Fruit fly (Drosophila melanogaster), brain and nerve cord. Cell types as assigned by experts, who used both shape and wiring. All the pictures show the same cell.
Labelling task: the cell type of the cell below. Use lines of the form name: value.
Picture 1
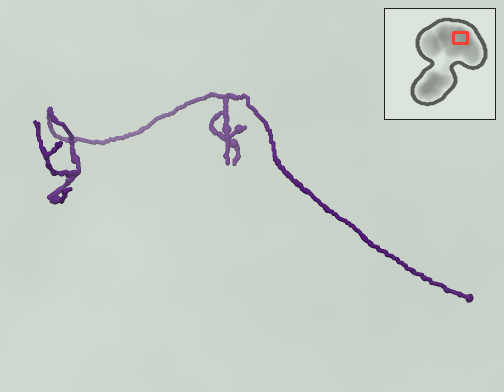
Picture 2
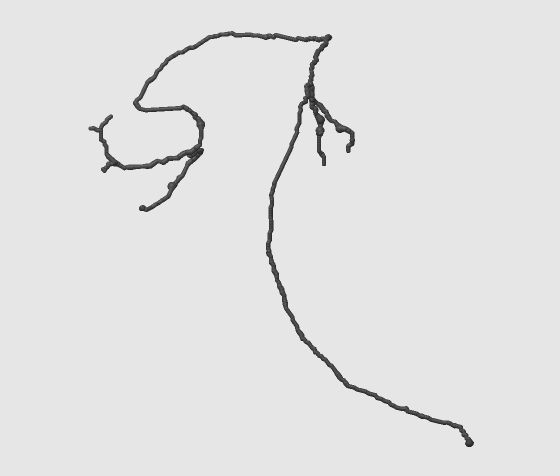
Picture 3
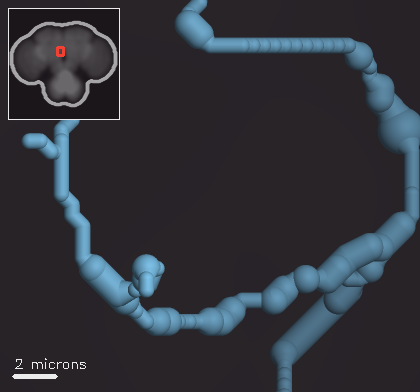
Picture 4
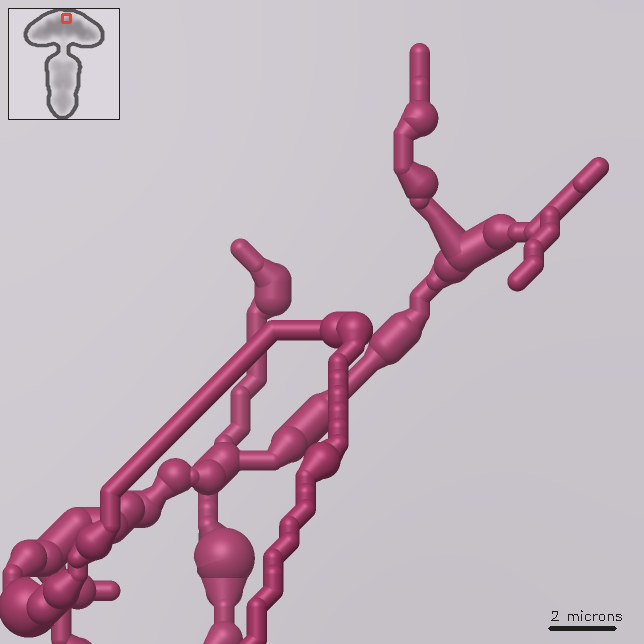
cell type: ORN_DM2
